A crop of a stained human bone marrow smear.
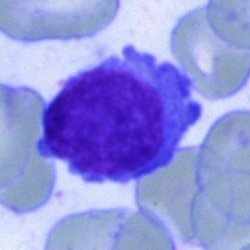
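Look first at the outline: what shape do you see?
Roughly round, with small rounded blebs projecting from the upper and right margins.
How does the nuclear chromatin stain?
Dark purple throughout.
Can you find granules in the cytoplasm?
No, none are visible.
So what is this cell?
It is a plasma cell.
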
